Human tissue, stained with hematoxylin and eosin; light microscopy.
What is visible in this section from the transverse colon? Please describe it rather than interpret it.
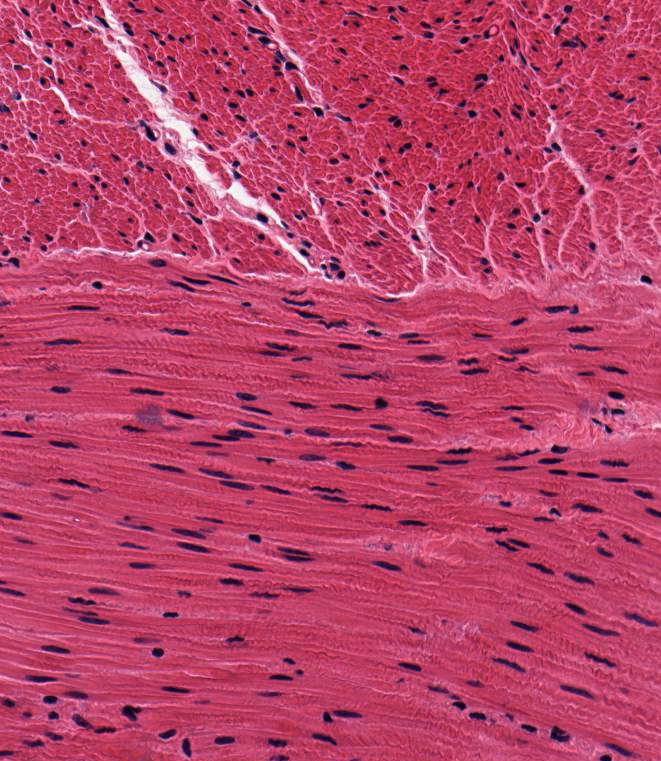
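The upper layer shows muscle fibres cut across, as small round to polygonal pink profiles, with nuclei appearing as small dark round dots scattered among them. In the lower layer the nuclei are elongated and cigar-shaped with blunt ends, lying in line with the fibres. The fibres show uniformly pink cytoplasm without cross-striations.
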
